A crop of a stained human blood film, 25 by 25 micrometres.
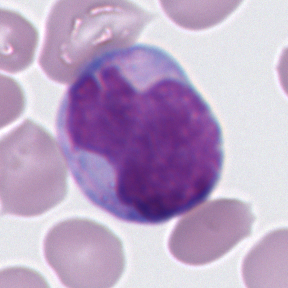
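Atypical promyelocyte in a stained smear of human peripheral blood. Its outline looks smooth and oval to me. Along its upper edge the nucleus is deeply notched, and it sits toward the right side of the cell. I can make out no distinct granules in the cytoplasm.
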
